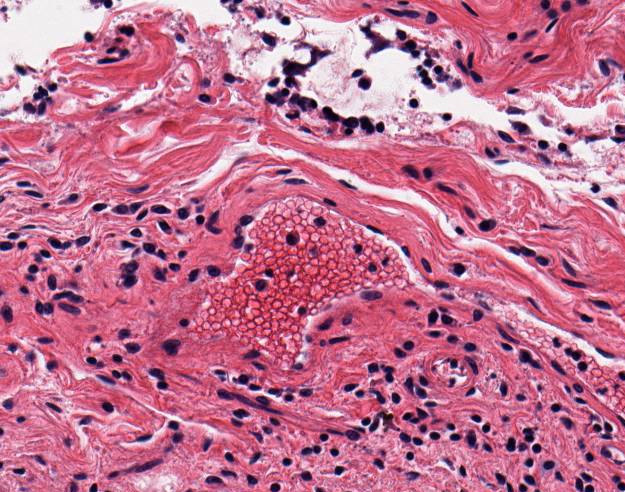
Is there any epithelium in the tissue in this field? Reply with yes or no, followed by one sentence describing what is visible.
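No. No epithelial lining is seen anywhere in the field.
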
